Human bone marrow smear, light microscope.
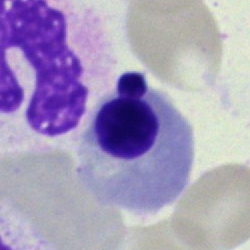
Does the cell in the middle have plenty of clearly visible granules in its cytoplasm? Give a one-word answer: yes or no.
No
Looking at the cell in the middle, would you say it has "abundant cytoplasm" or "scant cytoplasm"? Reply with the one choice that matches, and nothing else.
Abundant cytoplasm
